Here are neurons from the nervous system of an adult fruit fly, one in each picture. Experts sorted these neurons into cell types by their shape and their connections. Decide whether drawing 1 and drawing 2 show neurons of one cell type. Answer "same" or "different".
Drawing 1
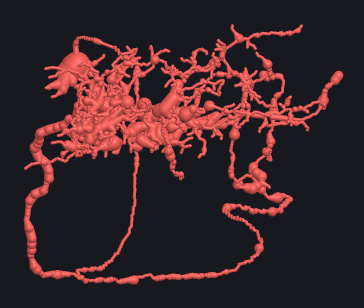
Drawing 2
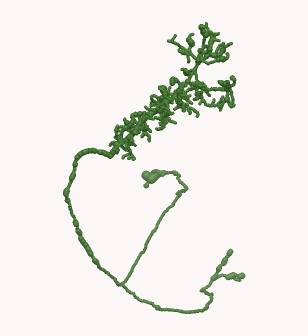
different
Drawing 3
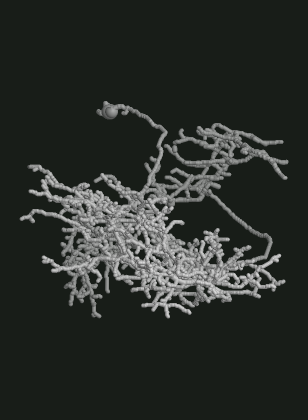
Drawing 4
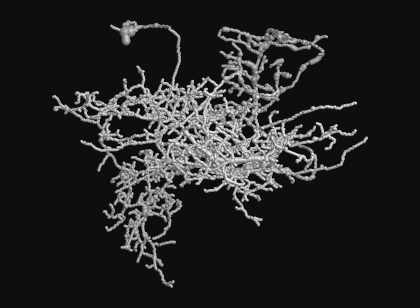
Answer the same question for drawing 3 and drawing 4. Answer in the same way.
same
